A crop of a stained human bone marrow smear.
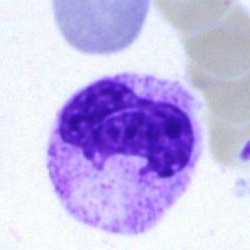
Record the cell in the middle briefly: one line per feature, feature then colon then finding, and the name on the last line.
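Nucleus: indented; notice the concave side faces downward
Position: nucleus in the upper part of the cell
Chromatin: dark purple, coarsely clumped
Cytoplasm: plentiful, pale lilac-pink
Name: band neutrophil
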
